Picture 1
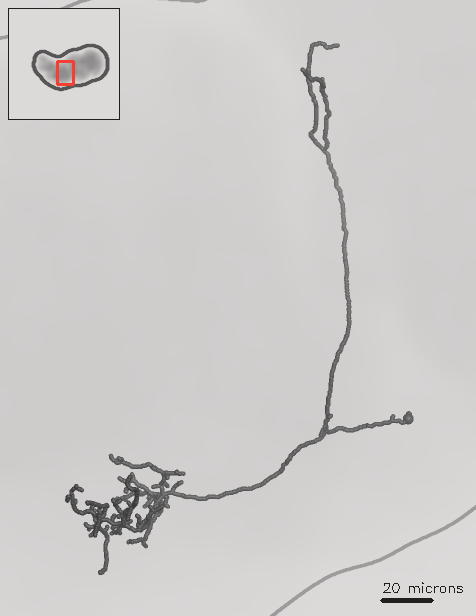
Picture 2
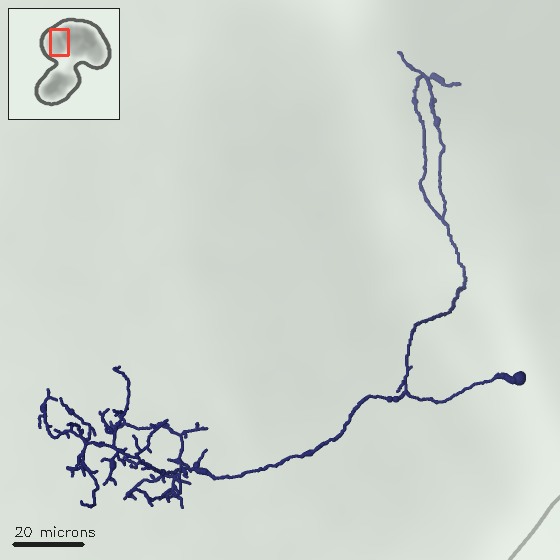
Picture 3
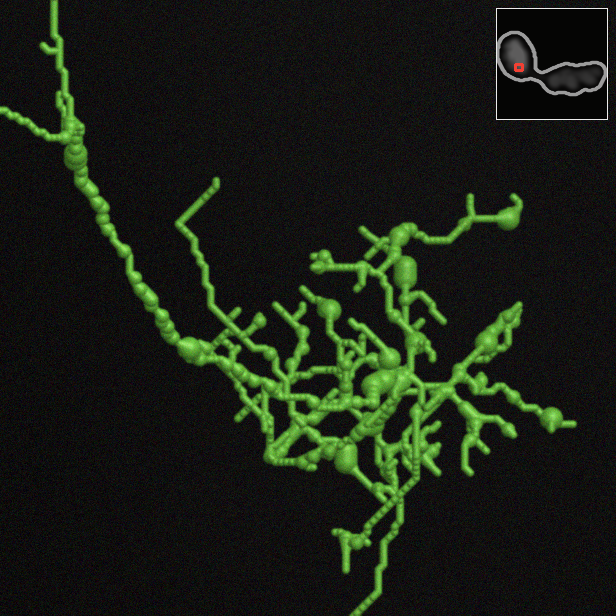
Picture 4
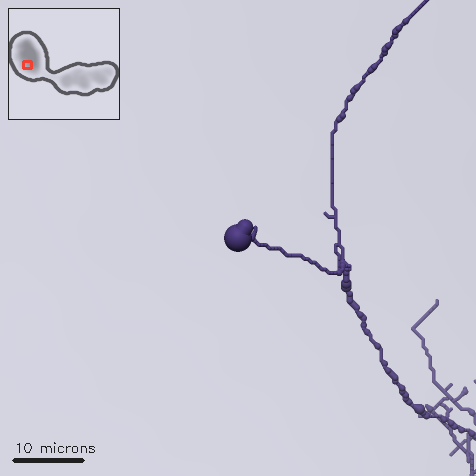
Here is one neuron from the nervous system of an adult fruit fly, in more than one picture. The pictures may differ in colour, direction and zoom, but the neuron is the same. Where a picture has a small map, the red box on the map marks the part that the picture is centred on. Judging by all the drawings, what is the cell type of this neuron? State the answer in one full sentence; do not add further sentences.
It is MeVP11 that is the cell type of the neuron.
